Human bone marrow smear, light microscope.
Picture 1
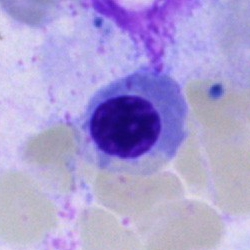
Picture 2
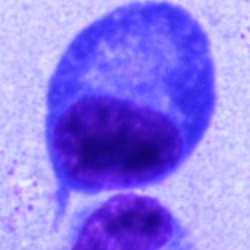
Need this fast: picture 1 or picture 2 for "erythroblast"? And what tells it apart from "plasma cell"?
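Erythroblast: picture 1. Plasma cell: picture 2. Erythroblast outline roughly round, edge slightly uneven on the right; chromatin dense, dark purple; no nucleoli clearly visible.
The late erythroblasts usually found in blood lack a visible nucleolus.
Plasma cell cytoplasm plentiful and deep blue, filling the upper half of the cell; small pointed tail at the lower left edge.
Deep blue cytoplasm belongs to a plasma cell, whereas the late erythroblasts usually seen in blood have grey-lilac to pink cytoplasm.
No cytoplasmic granules in either cell. Neighbours: pale red cells against the erythroblast's lower edge; another nucleus just below the plasma cell at the bottom of the picture.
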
